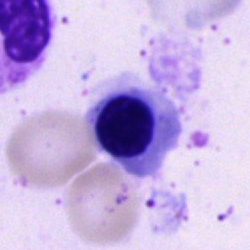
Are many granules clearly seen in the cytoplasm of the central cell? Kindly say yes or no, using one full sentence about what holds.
No, visible granules are absent from the cytoplasm of this cell.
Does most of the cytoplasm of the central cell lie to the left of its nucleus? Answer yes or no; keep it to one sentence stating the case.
No, the nucleus is not toward the right; it lies toward the left.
